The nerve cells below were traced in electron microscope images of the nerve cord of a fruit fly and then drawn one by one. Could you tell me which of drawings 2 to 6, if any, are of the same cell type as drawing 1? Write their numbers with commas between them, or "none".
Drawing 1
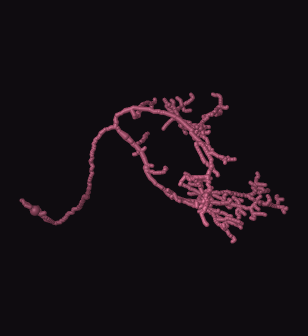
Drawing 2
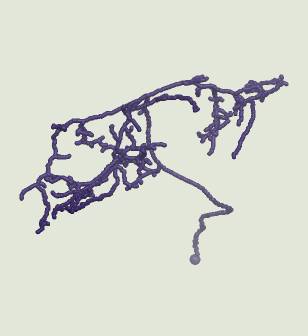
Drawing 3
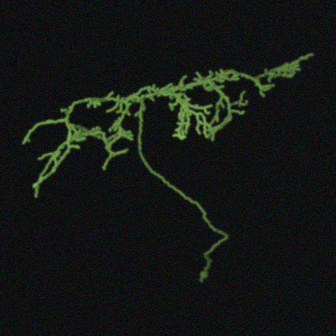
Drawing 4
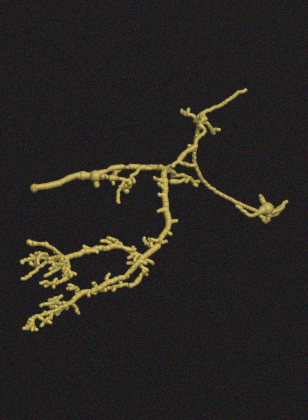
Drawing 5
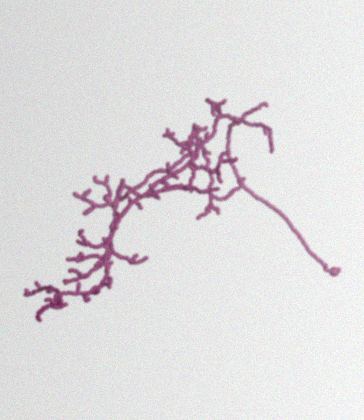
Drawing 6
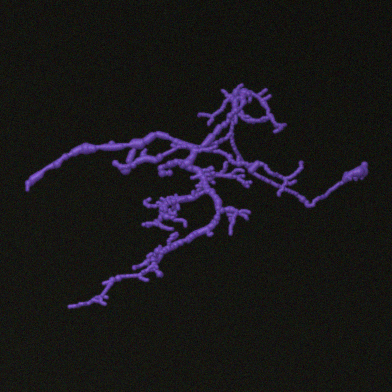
4, 5, 6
